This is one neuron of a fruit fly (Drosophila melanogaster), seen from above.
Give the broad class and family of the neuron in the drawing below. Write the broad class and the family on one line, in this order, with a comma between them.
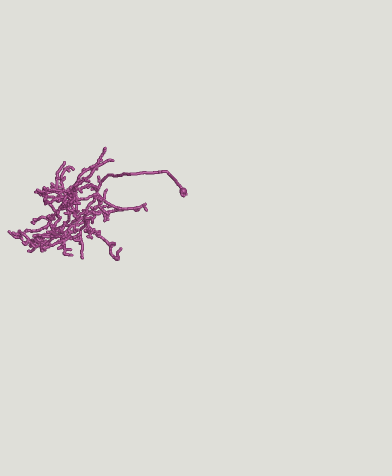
central-brain intrinsic neuron, hemilineage SLPal1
